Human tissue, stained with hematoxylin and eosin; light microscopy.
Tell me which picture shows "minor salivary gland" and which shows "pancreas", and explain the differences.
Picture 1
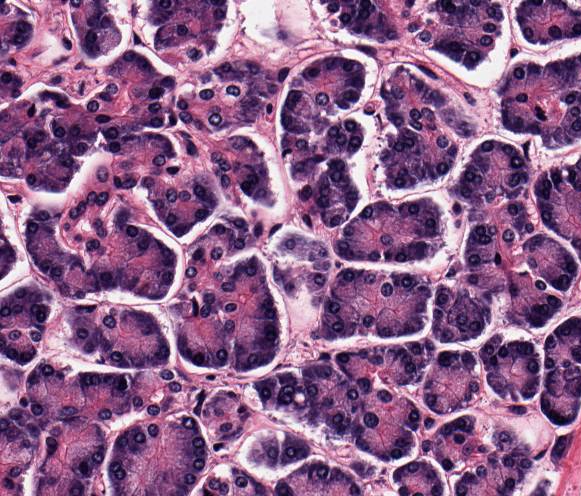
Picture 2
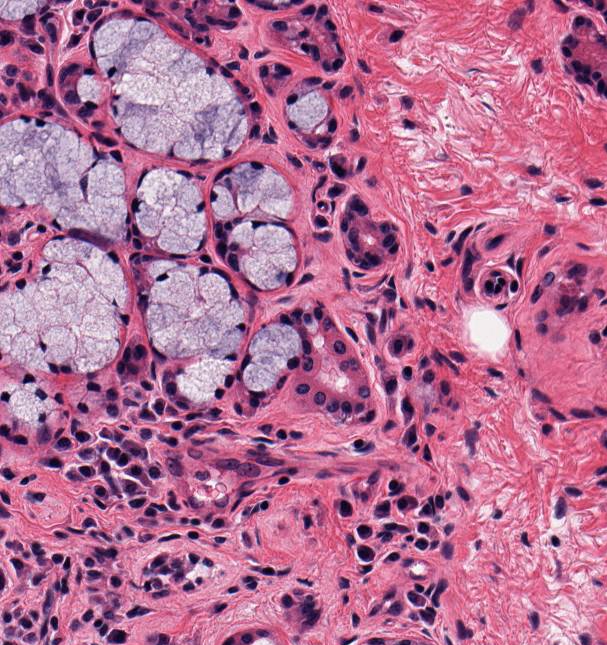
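Pancreas appears in picture 1, minor salivary gland in picture 2. In the pancreas, closely packed, rounded to polygonal acini fill the field, their pyramidal cells pointing narrow ends inward, with basally placed round nuclei. In the minor salivary gland, rounded mucous acini fill the upper left, beside dense fibrous stroma on the right. Their cells have pale bluish-grey, finely foamy cytoplasm and flattened nuclei pressed against the outer edge.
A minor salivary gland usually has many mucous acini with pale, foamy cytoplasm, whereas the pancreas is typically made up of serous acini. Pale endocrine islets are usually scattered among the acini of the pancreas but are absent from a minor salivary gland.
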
